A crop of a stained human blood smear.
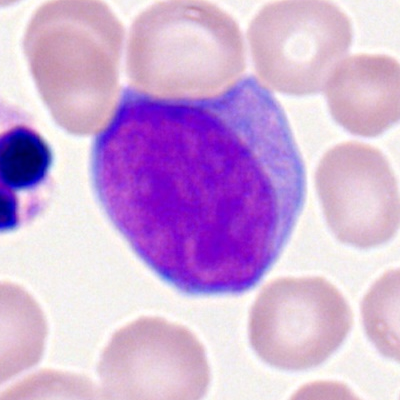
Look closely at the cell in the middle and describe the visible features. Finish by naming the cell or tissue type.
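Toward the left sits the nucleus, so the widest band of cytoplasm ends up at the upper right. That cytoplasm is blue, and deepest in colour along the cell's outer edge, I notice. I see no granules in it, and no vacuoles either. This is a myeloblast.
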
